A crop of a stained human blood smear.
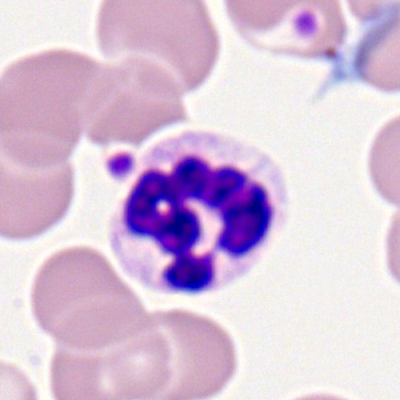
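Segmented neutrophil, the central cell: first, its outline is round and smooth; second, its chromatin is dense, dark purple and clumped; third, its cytoplasm is plentiful and pale pinkish-lilac. Last, the cytoplasm holds only fine, faint granules, with no large orange-red granules among them.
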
